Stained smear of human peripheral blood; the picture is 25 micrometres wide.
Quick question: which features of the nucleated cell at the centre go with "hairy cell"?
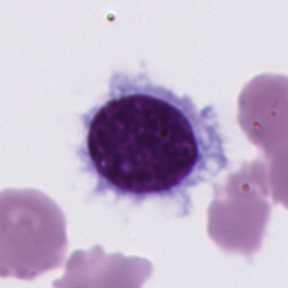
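Fine, hair-like cytoplasmic projections extend outward all around this cell, which fits a hairy cell.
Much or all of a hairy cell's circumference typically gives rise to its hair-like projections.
No granules are visible in the cytoplasm, which also fits.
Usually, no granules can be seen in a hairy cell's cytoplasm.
The cytoplasm is pale greyish blue, and the chromatin is dark purple and coarsely mottled, with darker clumps between paler patches. None of these features runs against the name.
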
